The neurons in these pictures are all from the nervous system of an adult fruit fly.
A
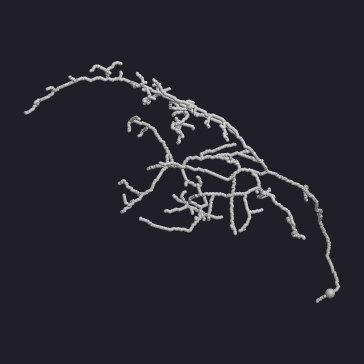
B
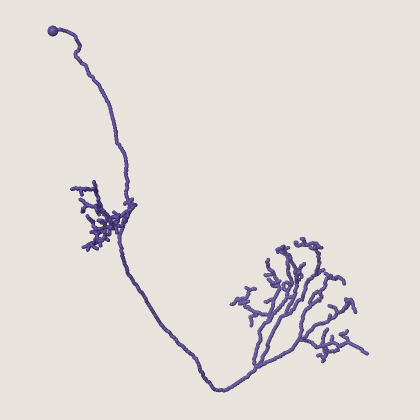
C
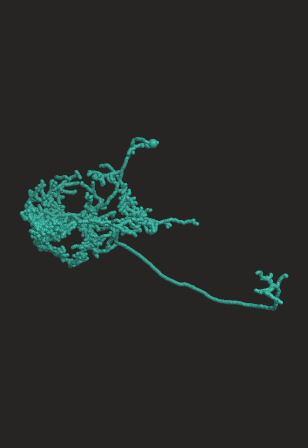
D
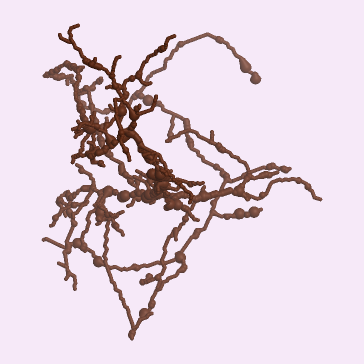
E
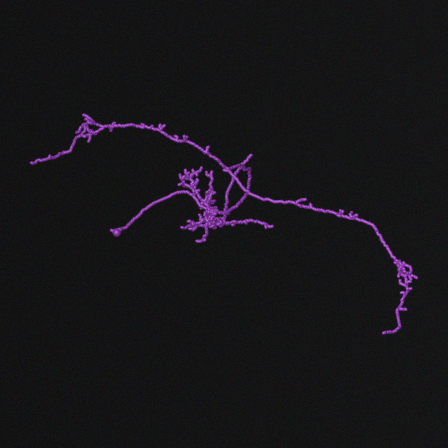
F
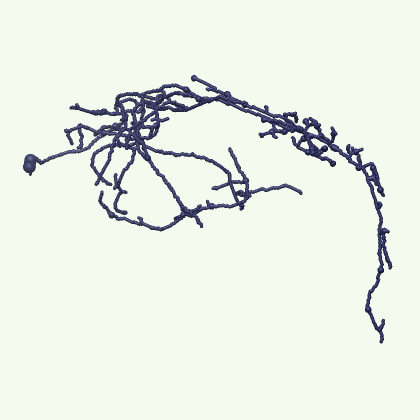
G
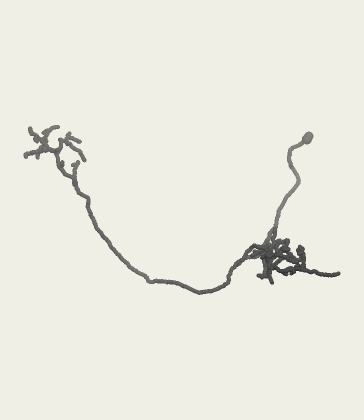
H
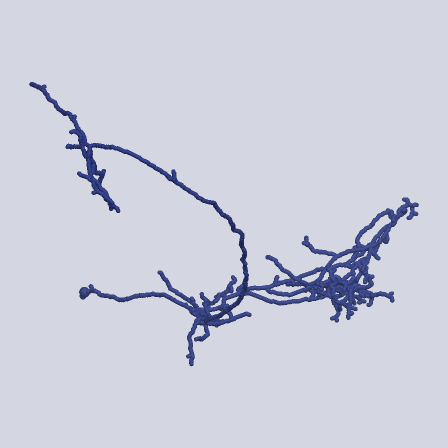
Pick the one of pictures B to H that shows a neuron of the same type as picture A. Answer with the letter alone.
F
